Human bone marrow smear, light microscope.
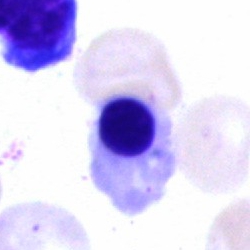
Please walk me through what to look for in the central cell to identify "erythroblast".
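This cell is an erythroblast. Its chromatin is very dark and densely condensed throughout the nucleus, which goes with the name.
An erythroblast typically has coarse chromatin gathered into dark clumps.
The pale greyish blue cytoplasm fits as well.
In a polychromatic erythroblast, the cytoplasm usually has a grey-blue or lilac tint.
The position of the nucleus does not fit: it sits in the upper part of the cell, with most of the cytoplasm below it.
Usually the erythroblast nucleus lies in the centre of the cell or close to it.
A few small pale patches appear in the cytoplasm beneath the nucleus.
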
